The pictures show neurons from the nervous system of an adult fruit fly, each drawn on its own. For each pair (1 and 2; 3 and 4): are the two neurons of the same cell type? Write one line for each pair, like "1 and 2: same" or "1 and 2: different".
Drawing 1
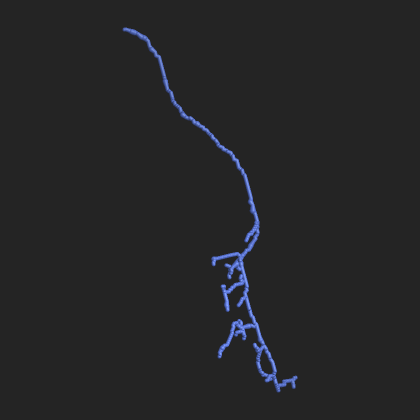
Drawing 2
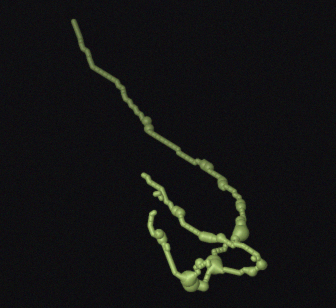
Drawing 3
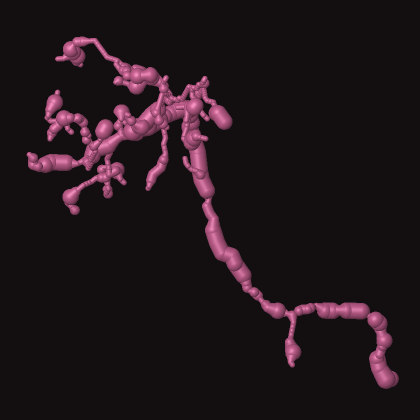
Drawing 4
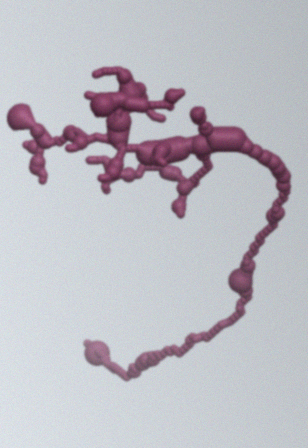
1 and 2: same
3 and 4: same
